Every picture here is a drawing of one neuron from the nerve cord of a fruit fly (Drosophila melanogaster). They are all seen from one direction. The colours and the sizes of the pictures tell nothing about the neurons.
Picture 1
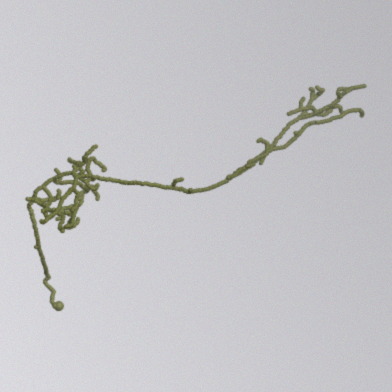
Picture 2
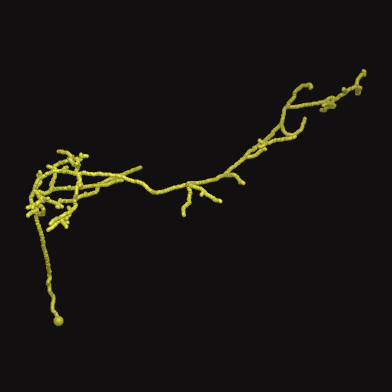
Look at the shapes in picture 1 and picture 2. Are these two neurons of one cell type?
yes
